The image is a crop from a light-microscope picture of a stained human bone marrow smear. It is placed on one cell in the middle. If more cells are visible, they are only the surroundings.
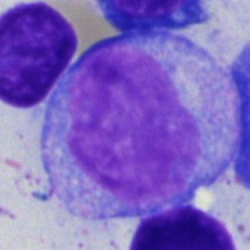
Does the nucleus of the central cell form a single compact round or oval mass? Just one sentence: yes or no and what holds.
Yes, compact and round or oval, the nucleus is not drawn out into a band.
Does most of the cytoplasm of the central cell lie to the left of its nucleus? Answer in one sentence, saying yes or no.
No, it is to the right of the nucleus that most cytoplasm lies.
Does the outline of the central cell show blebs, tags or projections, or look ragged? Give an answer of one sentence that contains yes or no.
Yes, what the cell shows is a rough outline, frayed or with projections, blebs or tags.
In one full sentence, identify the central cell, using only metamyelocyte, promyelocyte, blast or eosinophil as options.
This crop is built around a blast at its centre.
